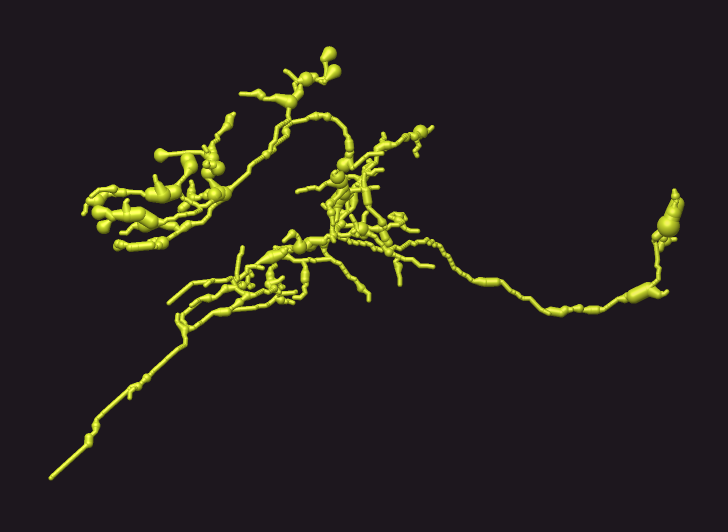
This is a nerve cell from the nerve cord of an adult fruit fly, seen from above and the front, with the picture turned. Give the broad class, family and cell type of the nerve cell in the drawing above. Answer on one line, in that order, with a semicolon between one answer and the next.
nerve-cord intrinsic neuron; hemilineage 06A; IN06A119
